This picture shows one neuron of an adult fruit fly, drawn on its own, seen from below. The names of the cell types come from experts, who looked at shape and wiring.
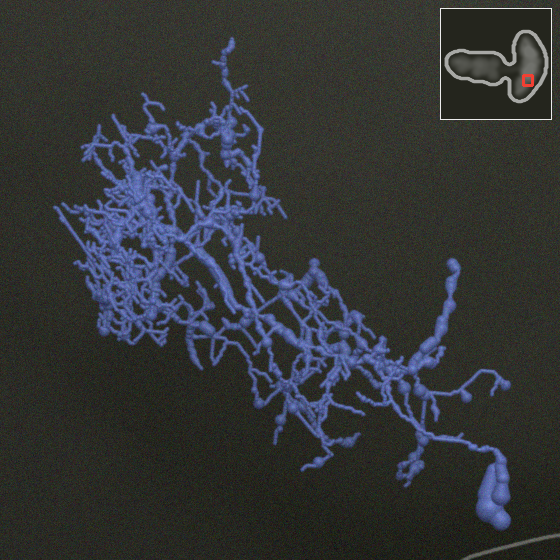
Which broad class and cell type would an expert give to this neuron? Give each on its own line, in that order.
central-brain intrinsic neuron
CB1340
